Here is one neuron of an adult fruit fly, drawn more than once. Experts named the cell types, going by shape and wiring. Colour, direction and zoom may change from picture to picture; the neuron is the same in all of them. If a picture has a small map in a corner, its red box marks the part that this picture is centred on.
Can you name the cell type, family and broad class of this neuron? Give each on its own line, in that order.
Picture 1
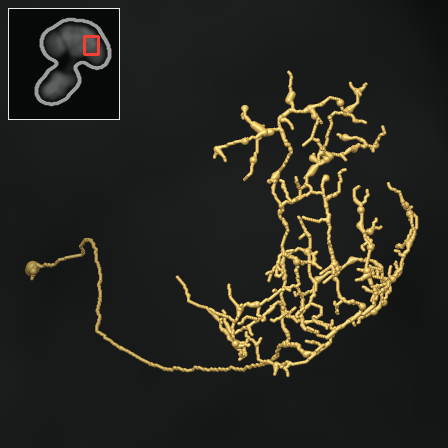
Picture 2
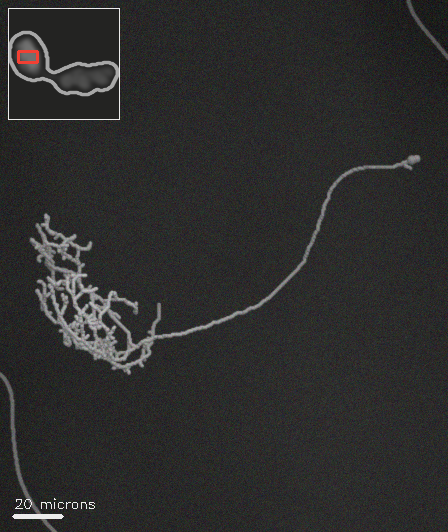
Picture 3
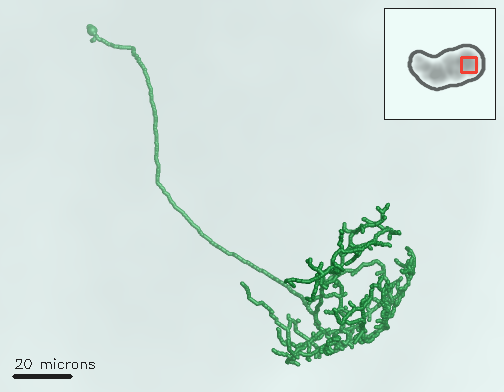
AVLP550_b
hemilineage VLPp1
central-brain intrinsic neuron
